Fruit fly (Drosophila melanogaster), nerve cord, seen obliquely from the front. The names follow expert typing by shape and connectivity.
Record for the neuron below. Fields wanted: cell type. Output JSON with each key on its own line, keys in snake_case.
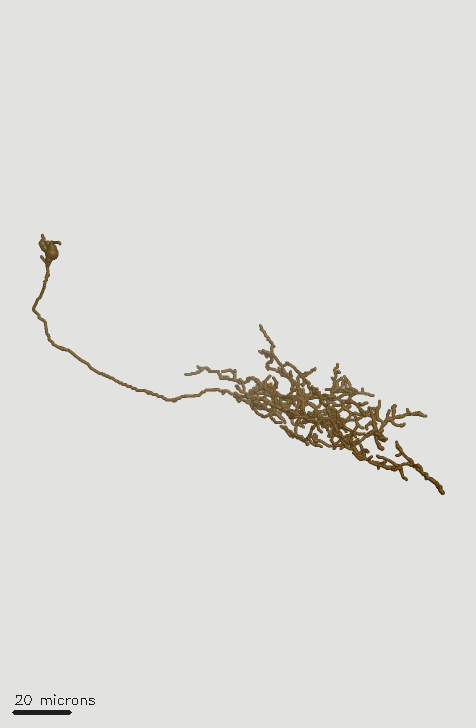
{
 "cell_type": "IN09A020"
}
